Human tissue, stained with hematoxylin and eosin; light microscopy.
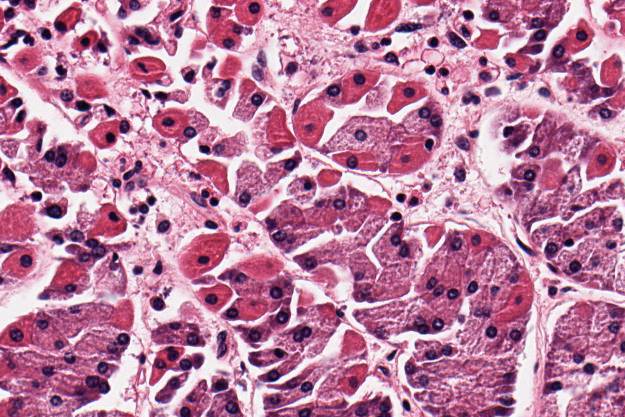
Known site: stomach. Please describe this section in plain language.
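Closely packed cells fill the field, grouped into nests and cords of varying size. Most of them have paler pink-purple, finely granular cytoplasm. Between the groups run only thin, delicate, pale strands of stroma. Neither gland lumens nor fat cells are seen anywhere.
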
